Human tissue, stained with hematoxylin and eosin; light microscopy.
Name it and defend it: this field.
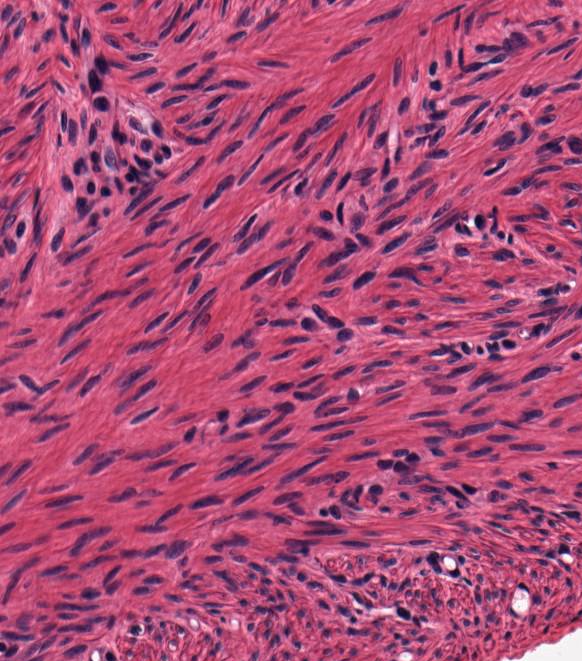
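Answer: smooth muscle. First check: the cells have abundant pink, fibrillary cytoplasm that merges into the bundles.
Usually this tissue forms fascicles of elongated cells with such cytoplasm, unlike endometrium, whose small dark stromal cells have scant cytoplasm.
Next: small clear vacuoles are scattered among the cells at lower right. No fat cells are present.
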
